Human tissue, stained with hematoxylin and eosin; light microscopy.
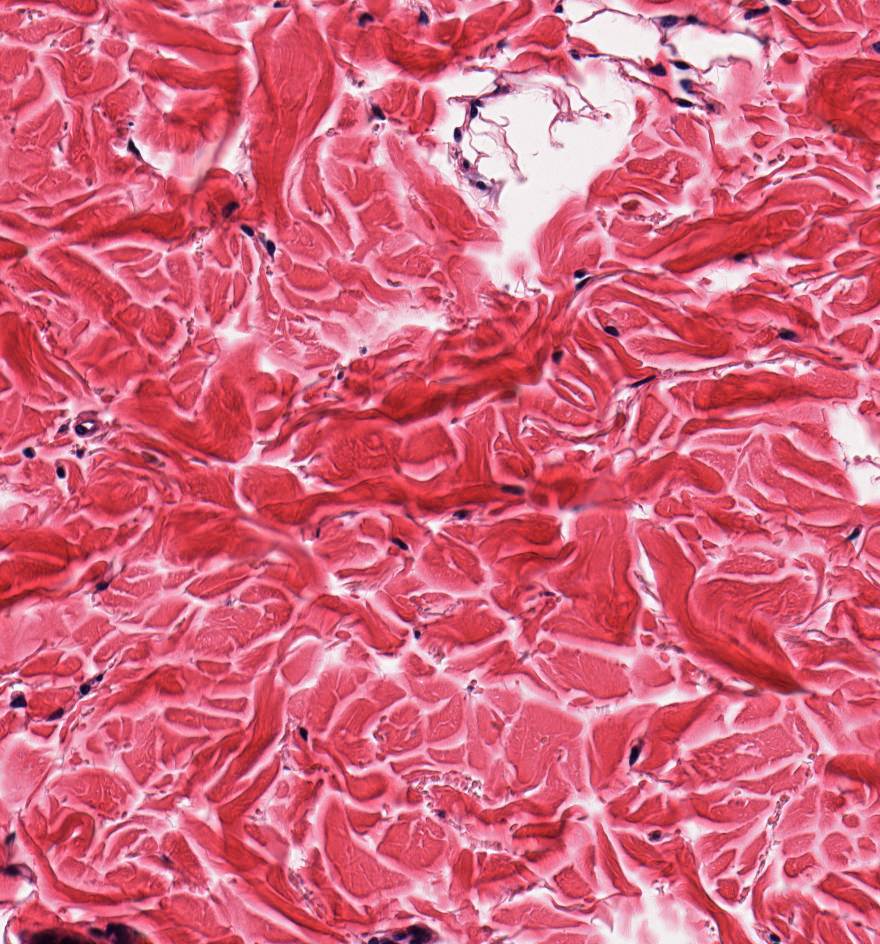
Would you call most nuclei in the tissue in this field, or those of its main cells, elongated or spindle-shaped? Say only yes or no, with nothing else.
Yes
